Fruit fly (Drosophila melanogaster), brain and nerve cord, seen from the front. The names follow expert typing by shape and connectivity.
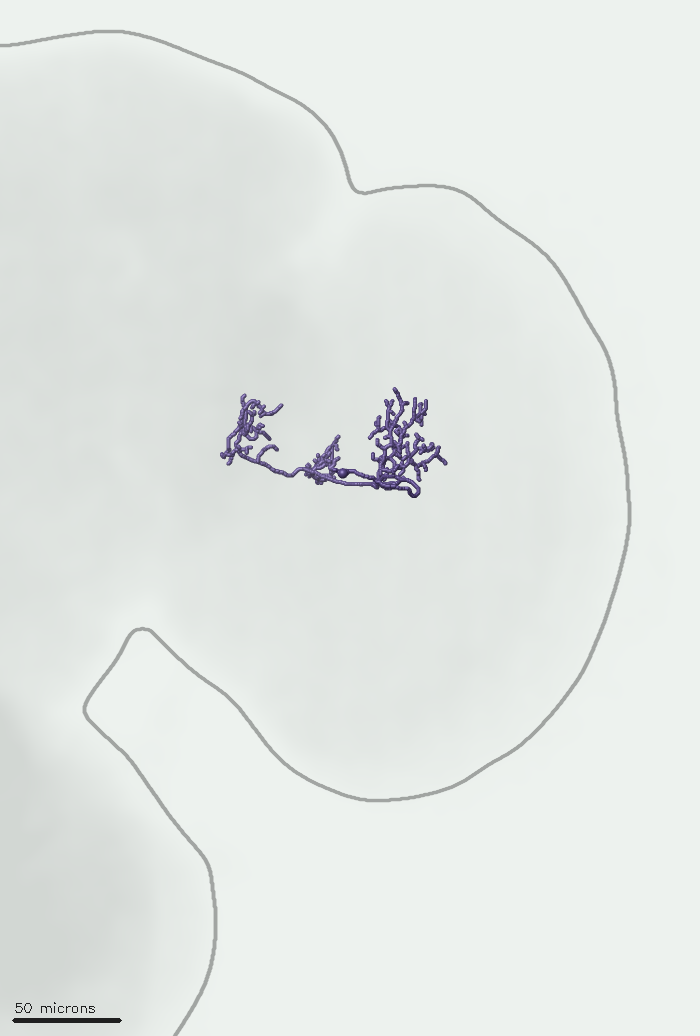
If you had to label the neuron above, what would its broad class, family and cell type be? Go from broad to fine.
optic-lobe intrinsic neuron; TmY; TmY21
